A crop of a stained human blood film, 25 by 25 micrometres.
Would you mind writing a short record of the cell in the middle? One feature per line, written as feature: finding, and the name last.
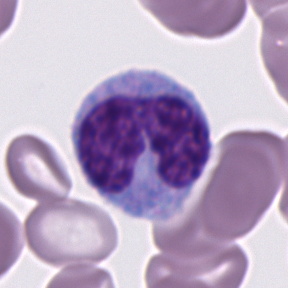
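Size: about 13 micrometres across
Nucleus: deep notch opening toward the bottom of the picture
Nuclear halves: joined by a broad band across the top
Nuclear share: about 60% of the cell's area
Chromatin: dark purple, coarse and patchy
Cytoplasm: pale blue
Name: monocyte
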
